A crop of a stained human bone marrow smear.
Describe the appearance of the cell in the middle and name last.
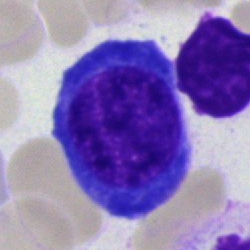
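Look first at the cytoplasm: it is a deep, intense blue. Search it for granules and you will find none. There are no vacuoles in it either. Now follow the outline along the top edge, where it turns slightly angular. This cell is an erythroblast.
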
